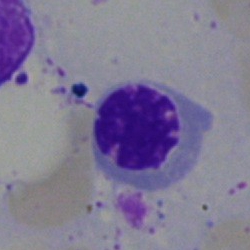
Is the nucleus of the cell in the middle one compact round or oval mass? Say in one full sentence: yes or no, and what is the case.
Yes, this cell's nucleus is compact and round or oval in shape.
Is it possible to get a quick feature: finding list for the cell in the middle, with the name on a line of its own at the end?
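Nucleus: off-centre, toward upper left
Chromatin: coarse, clumped, dark purple with small paler patches
Nucleoli: none seen
Cytoplasm: pale greyish-blue
Name: erythroblast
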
